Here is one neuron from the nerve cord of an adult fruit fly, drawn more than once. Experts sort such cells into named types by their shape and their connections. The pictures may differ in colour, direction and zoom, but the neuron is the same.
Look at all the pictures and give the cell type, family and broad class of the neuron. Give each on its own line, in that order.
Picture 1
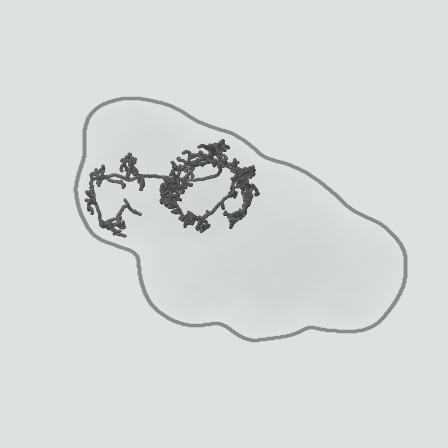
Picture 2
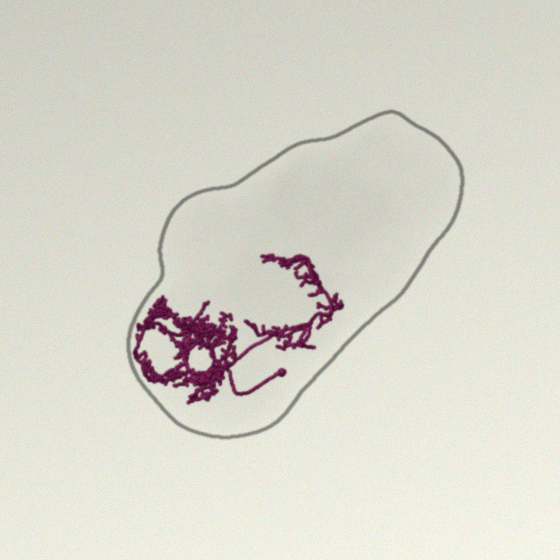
IN19B027
hemilineage 19B
nerve-cord intrinsic neuron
